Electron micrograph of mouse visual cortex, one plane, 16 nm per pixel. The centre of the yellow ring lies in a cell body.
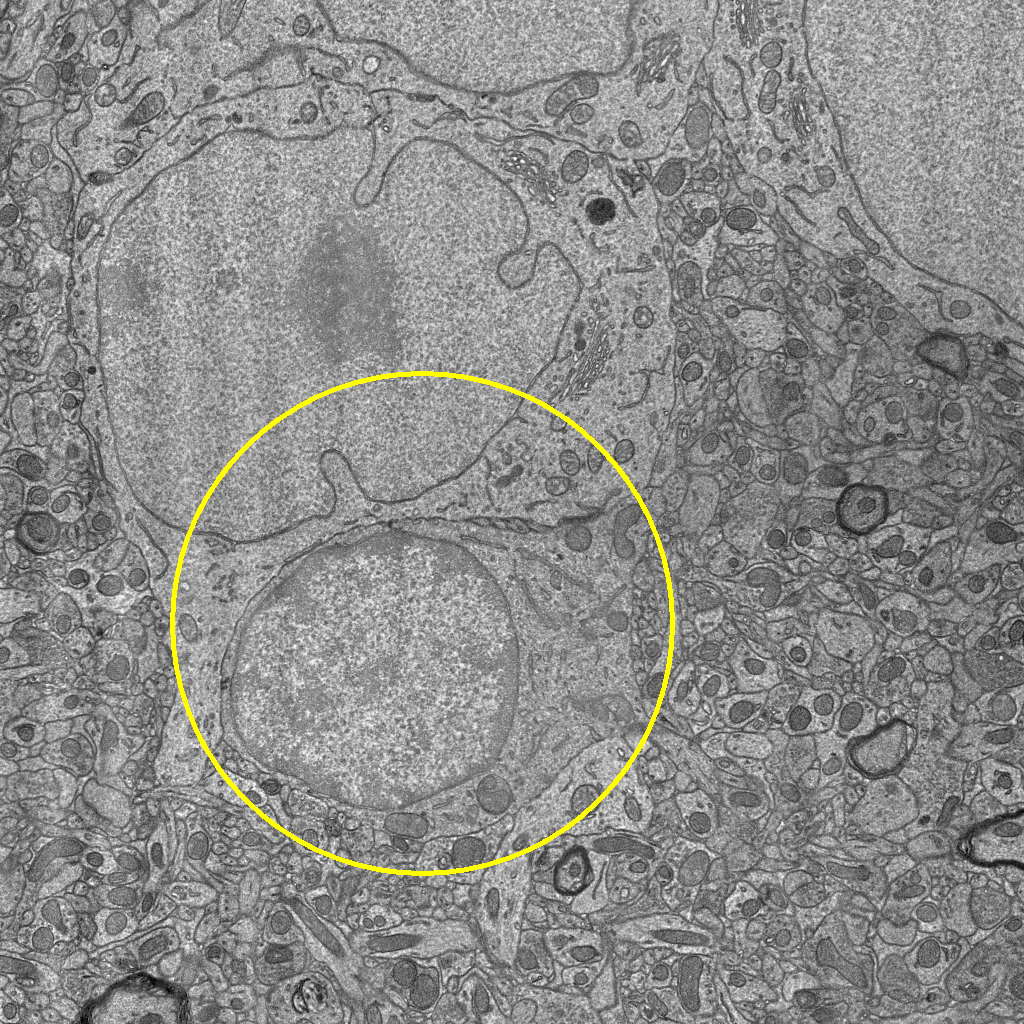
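Oligodendrocyte at the centre of the ring, in an electron micrograph of mouse visual cortex. Its nuclear envelope runs smoothly, without deep folds. The chromatin is mottled, with paler and darker patches spread through the nucleus. No distinct nucleolus can be made out.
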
